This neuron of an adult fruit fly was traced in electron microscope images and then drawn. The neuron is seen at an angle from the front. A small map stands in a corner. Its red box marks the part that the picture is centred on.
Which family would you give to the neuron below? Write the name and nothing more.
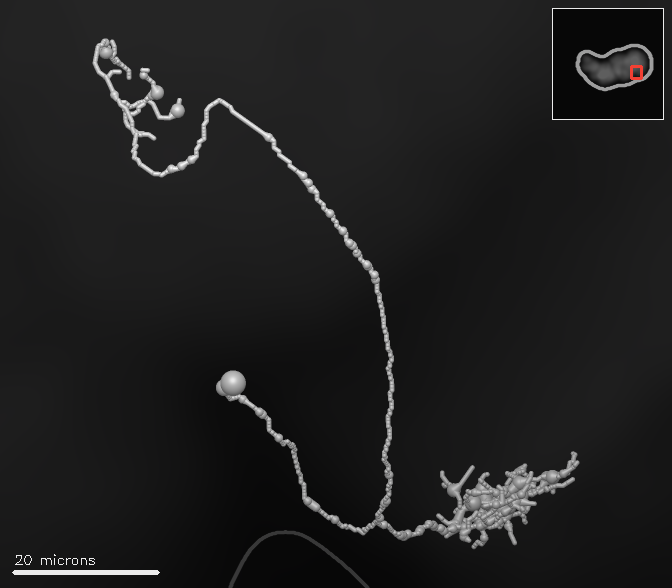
MeLo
